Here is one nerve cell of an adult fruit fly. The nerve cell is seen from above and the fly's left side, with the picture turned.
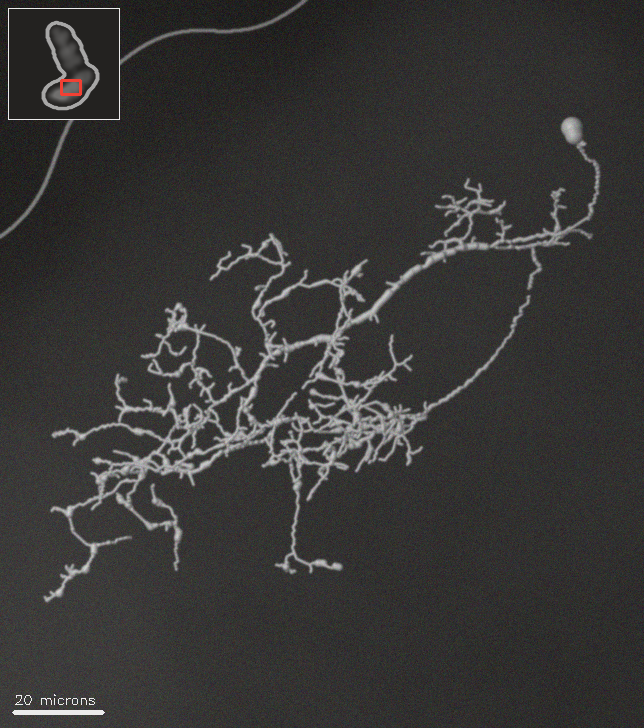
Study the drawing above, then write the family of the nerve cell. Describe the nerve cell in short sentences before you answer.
Its cell body lies at the upper right of the picture. From left to right in the picture it spans about 130 microns. The picture shows more than a hundred branch ends. It is a central-brain intrinsic neuron. Its family is hemilineage SLPal1.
